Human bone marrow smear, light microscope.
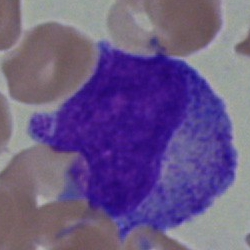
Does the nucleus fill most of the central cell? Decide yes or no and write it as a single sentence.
Yes, around the nucleus there is only a narrow rim of cytoplasm.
